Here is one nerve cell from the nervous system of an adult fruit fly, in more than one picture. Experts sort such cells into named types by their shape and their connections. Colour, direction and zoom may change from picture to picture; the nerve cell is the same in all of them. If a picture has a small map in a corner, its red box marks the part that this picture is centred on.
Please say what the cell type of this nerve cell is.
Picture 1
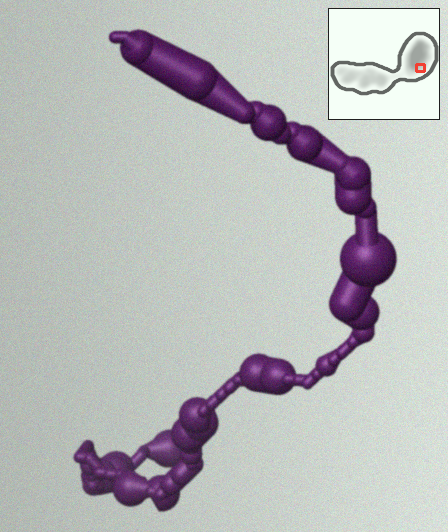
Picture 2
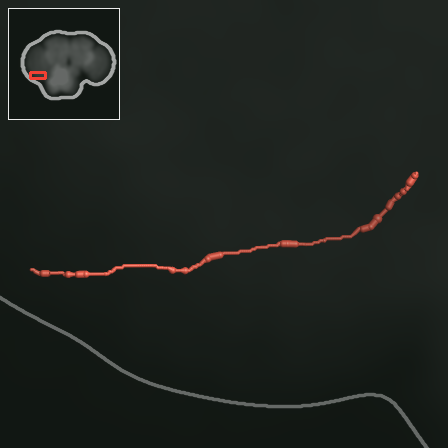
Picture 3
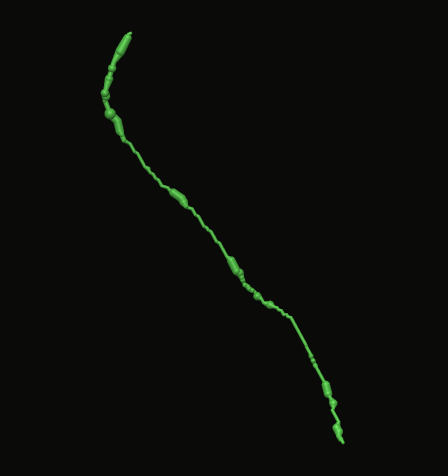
R8y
